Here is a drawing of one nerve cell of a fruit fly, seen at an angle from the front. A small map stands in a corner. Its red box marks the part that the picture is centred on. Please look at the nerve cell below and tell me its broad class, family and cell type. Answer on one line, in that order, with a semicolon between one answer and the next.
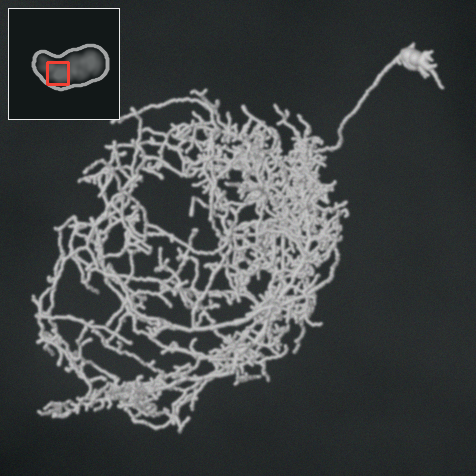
nerve-cord intrinsic neuron; hemilineage 09A; IN09A001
